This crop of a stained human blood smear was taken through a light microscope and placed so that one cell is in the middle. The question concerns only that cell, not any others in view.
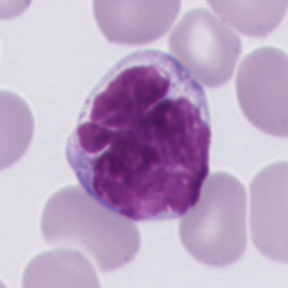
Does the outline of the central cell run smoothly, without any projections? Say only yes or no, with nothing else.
Yes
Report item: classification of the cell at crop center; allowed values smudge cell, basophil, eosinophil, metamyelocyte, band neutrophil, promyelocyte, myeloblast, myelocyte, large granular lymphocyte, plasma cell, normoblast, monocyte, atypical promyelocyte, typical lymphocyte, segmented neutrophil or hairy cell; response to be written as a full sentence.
The central cell, amid any neighbouring cells, is a large granular lymphocyte.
